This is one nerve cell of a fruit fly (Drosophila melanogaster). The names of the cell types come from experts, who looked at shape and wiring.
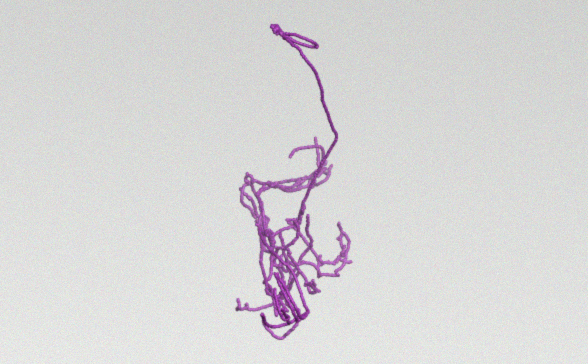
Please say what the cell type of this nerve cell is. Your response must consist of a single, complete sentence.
The cell type this nerve cell represents is AN09A005.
